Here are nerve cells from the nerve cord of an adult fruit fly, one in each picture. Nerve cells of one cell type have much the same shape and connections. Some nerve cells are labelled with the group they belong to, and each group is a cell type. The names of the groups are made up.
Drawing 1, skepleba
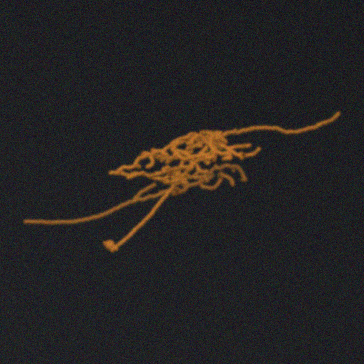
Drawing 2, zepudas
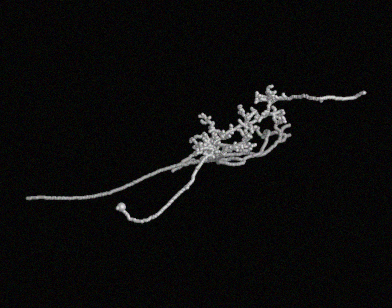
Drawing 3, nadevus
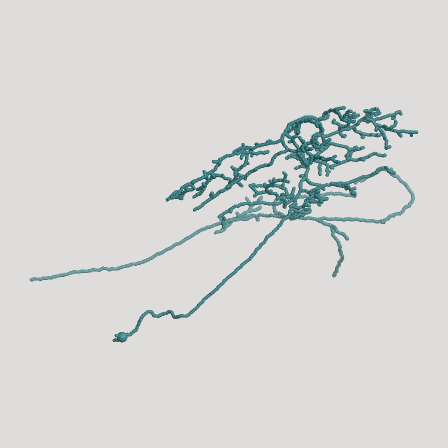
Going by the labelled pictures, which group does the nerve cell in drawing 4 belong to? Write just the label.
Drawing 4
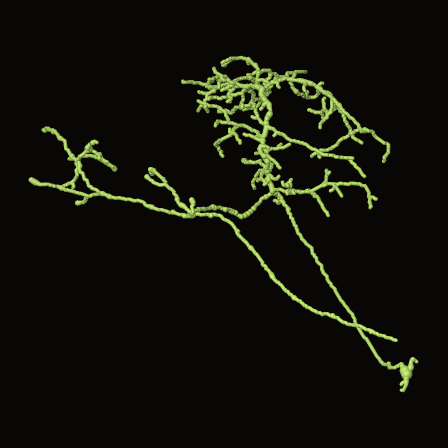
skepleba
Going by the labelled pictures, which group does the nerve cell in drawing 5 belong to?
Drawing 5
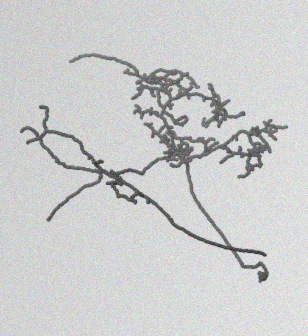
nadevus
